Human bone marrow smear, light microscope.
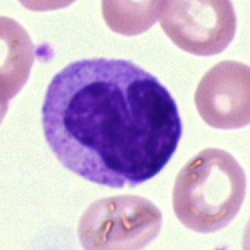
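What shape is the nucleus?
It has a deep notch at its top, giving it a heart-like shape.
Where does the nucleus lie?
Off-centre toward the right, leaving a wider band of cytoplasm on the left.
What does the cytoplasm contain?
Fine, dusty purple granules.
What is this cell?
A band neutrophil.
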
